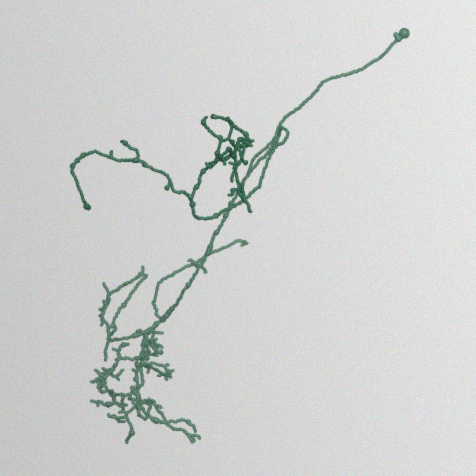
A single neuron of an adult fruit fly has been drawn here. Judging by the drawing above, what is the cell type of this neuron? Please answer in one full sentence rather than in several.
Under cell type classification, the neuron is WED078.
